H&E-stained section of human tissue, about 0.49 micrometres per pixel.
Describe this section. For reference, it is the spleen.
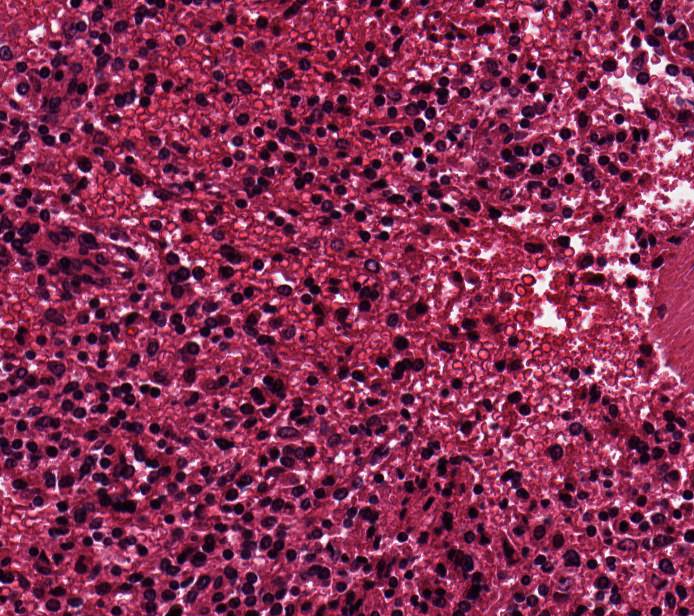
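Numerous small round cells, nuclei dark and densely stained, scattered among red blood cells. Nucleated cells crowded in lower half; red blood cells predominate upper right. Right edge, mid-height: smooth, homogeneous pink area without cells. No fat cells anywhere in field.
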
